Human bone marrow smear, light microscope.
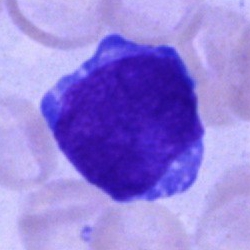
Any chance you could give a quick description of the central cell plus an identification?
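Nearly the whole cell is occupied by the nucleus. Around it the cytoplasm forms only a thin rim, stained deep blue. At the lower right, a few small pale spots lie within that cytoplasm. What is shown is a blast.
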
